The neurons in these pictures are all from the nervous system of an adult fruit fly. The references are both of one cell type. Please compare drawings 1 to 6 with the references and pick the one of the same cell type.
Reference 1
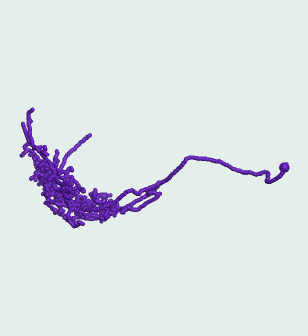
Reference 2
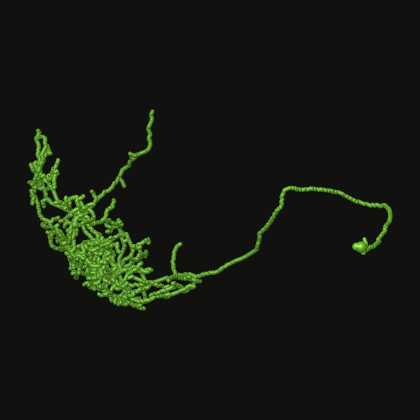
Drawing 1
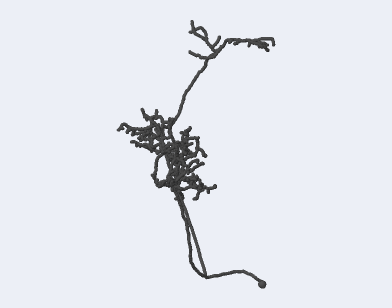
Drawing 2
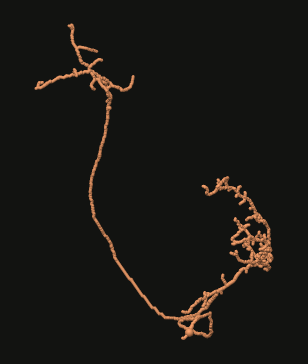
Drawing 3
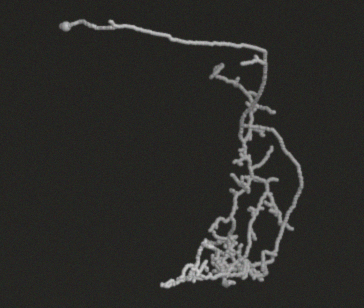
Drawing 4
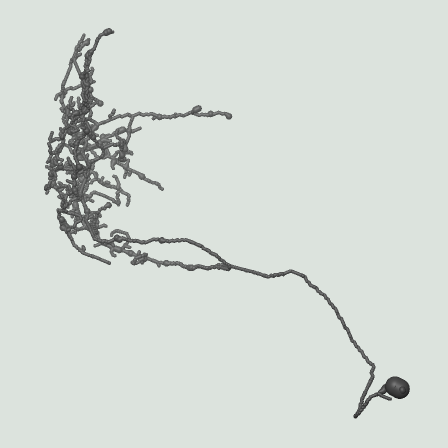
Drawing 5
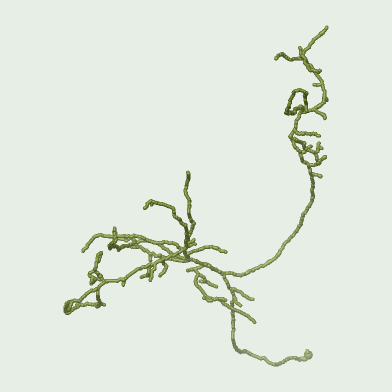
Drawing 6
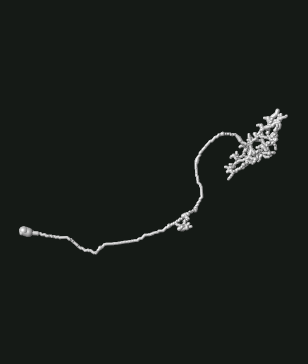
4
